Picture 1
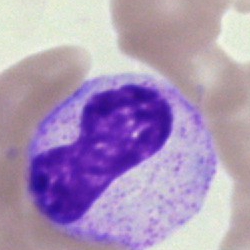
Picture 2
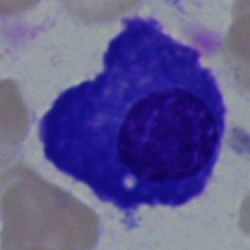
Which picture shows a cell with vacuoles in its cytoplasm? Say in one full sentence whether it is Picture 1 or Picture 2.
Picture 2 holds the cell whose cytoplasm contains at least one clear vacuole.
